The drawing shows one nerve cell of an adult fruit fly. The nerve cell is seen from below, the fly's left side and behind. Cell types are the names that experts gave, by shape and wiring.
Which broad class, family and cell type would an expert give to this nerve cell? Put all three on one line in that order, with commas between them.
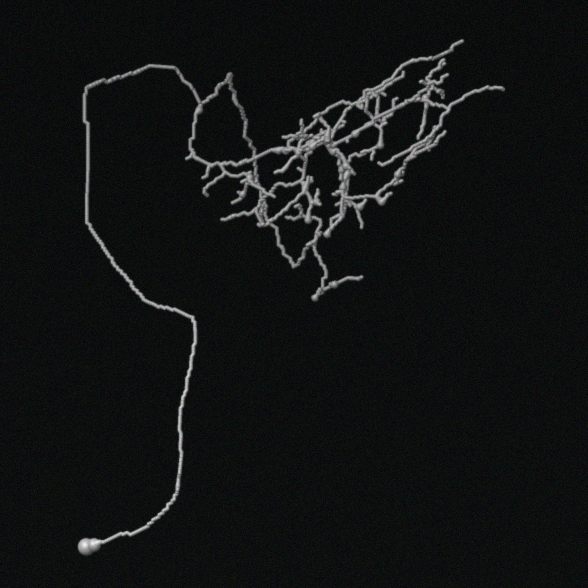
nerve-cord intrinsic neuron, hemilineage 02A, IN02A061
